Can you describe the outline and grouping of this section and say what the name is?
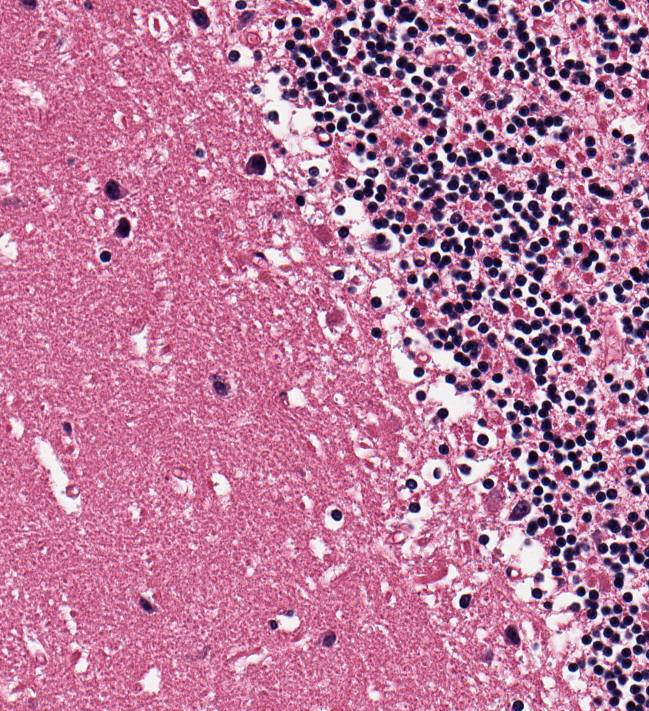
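A diagonal boundary, from top centre to bottom right, divides the field into two zones. Upper right: closely packed small, round, dark nuclei with very little cytoplasm, and small pale pink islands without nuclei. Left: a sparsely cellular, finely granular to fibrillar pink matrix with scattered single nuclei. This is cerebellum.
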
